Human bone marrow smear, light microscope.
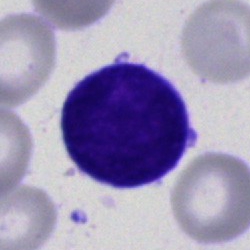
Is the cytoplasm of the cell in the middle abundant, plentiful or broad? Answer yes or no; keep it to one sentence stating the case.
No, the cytoplasm is not plentiful; it forms only a thin rim.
